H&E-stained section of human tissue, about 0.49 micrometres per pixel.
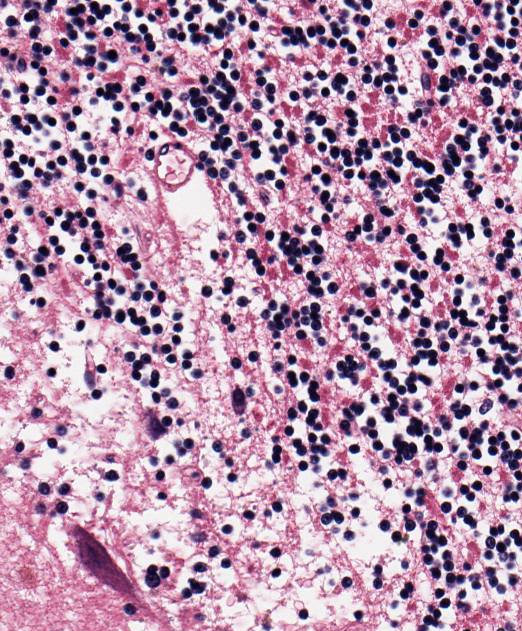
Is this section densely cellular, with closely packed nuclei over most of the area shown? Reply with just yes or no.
Yes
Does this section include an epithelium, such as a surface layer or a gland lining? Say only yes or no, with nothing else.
No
